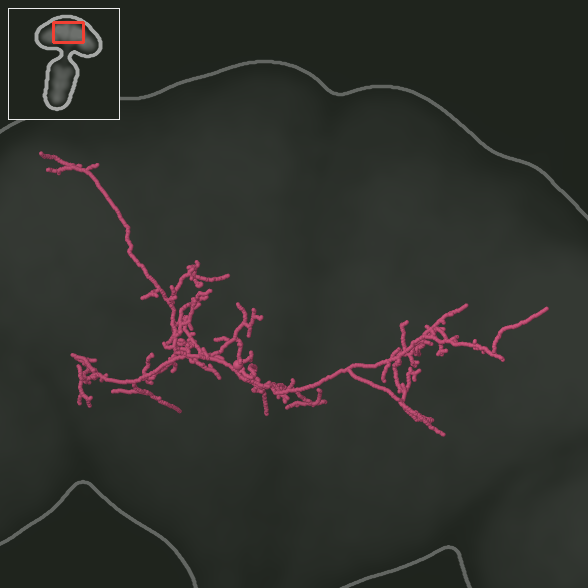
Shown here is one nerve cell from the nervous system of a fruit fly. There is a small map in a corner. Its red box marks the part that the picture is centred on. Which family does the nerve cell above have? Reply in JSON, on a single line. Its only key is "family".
{"family": "hemilineage DM1_dorsal"}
